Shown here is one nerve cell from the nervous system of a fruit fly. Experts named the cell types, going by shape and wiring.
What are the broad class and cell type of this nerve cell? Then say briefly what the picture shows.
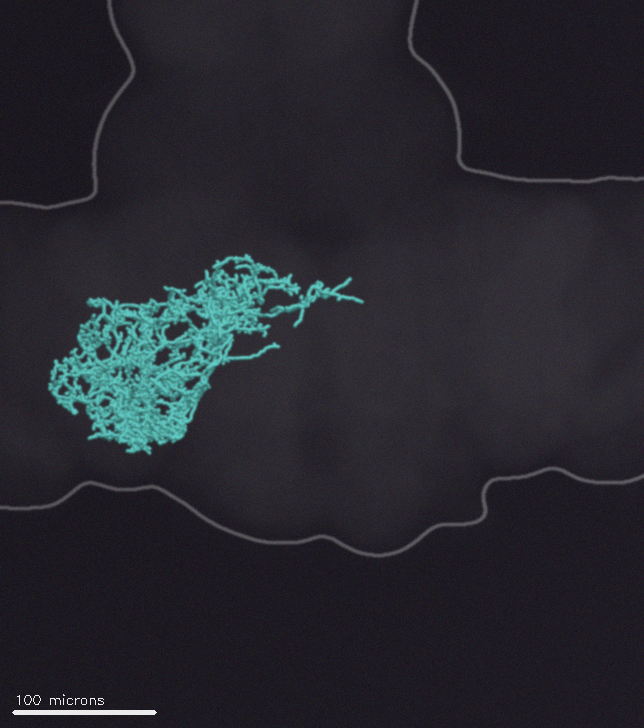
This is a central-brain intrinsic neuron. The cell type is AVLP280. By the scale bar it is about 200 microns wide in this view. As drawn here it is wider than it is tall.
